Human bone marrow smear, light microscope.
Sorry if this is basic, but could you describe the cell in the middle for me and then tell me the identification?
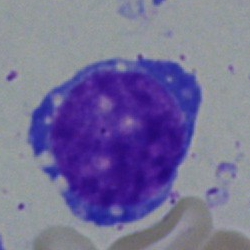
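Looking first at the outline, it is roughly round, but the border is a little irregular and wavy. The cytoplasm is a deep blue, and I can't find any granules in it. Near its edge there are a few small clear vacuoles. This is a blast.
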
